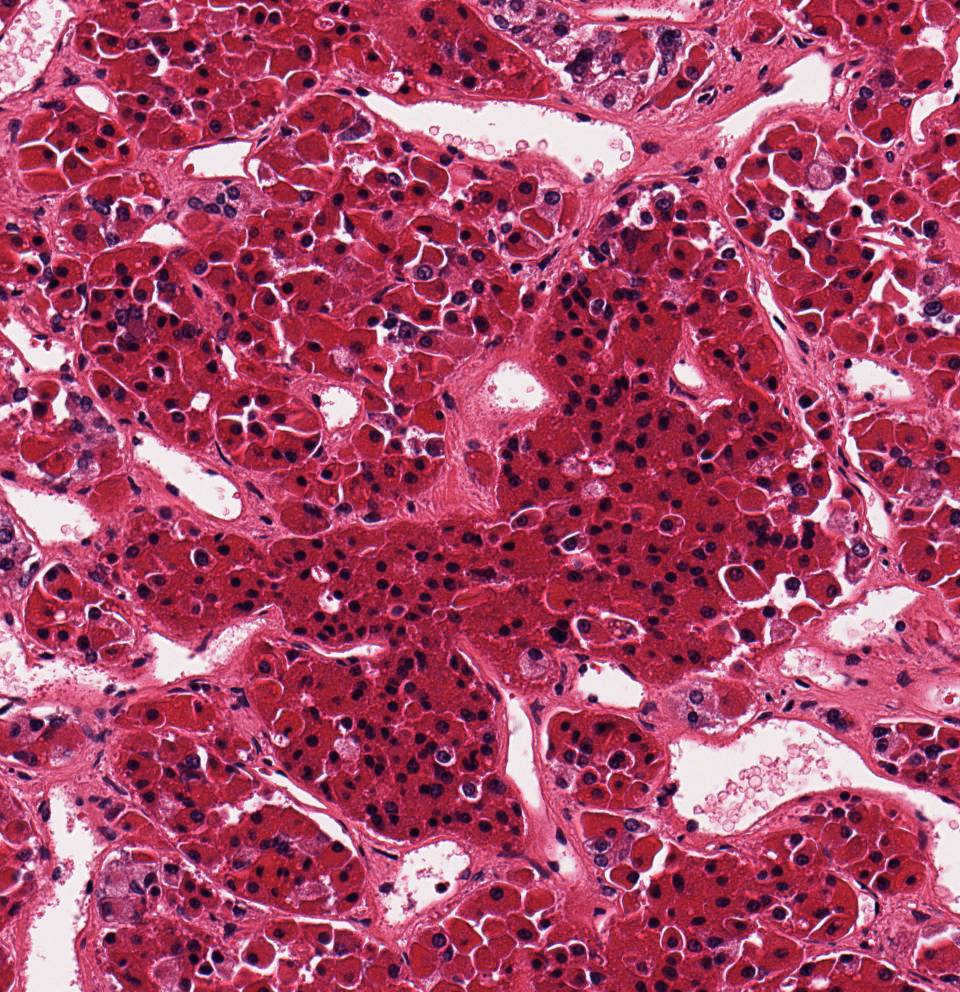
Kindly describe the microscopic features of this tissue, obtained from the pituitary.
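Notice the polygonal cells in nests and broad sheets, parted by thin pink strands of stroma throughout. Most have abundant, intensely eosinophilic, granular cytoplasm. Between the nests run thin-walled, dilated vascular channels containing red blood cells, the largest at lower right.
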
